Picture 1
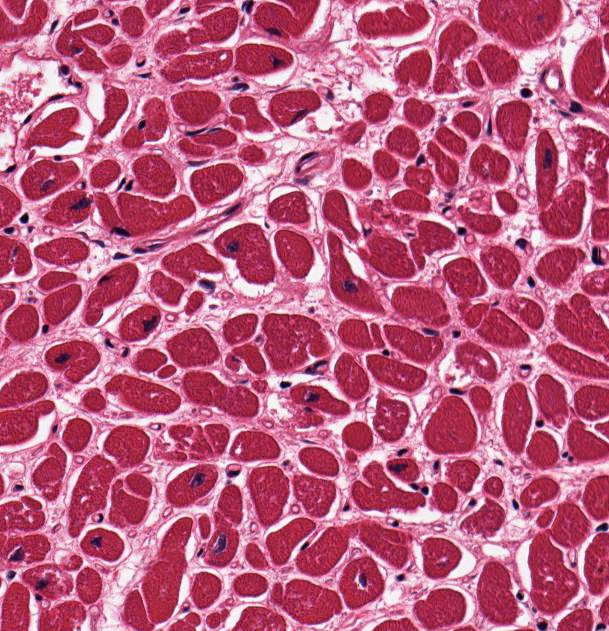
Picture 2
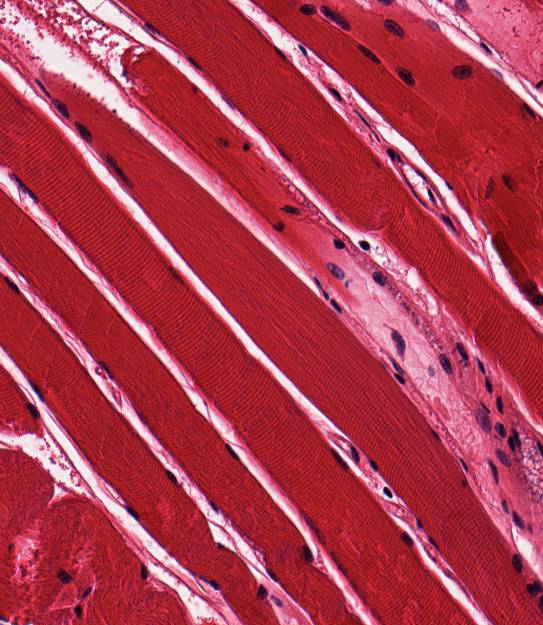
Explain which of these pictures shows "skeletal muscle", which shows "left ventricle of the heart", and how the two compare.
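Left ventricle of the heart: picture 1. Skeletal muscle: picture 2. Plane of section: picture 1 is filled with fibres cut in cross section, while picture 2 shows long parallel fibres running diagonally from upper left to lower right. Striations: the fibres of picture 2 show fine cross-striations across their width. Nuclei: in picture 1, where a fibre shows a nucleus it lies centrally; in picture 2, the nuclei are flattened, dark and elongated and sit at the fibre edges.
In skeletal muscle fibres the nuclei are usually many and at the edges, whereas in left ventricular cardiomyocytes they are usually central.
Branching: the fibres of picture 2 are unbranched and lie side by side without joining one another.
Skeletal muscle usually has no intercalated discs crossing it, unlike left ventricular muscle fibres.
Cytoplasm and surroundings: picture 1 has deep, even red fibre cytoplasm, with pale pink loose connective tissue and scattered small dark elongated nuclei between the fibres.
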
